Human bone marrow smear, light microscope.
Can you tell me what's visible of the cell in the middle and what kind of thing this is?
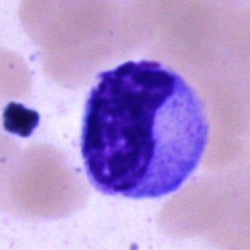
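Nucleus fills left part of cell; concave edge faces cytoplasm on right. Cytoplasm: only faint, fine, dust-like granules. No vacuoles seen. Cell: metamyelocyte.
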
